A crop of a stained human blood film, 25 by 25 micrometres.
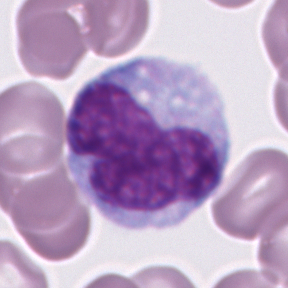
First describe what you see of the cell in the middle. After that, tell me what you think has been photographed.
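The cell measures about 15 micrometres across. Its nucleus, about 14 by 10 micrometres, is folded with an indentation along the upper edge and fills about 60% of the cell's area. The cytoplasm is pale greyish-blue, lying mostly toward the upper right of the nucleus, with several small clear vacuoles in its upper part. The cell is a monocyte.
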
